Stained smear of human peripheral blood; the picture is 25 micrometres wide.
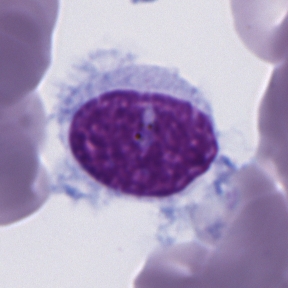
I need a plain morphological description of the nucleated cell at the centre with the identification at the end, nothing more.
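The nucleus sits near the middle of the cell, with cytoplasm on every side. That cytoplasm is pale blue. Its edge is ragged, with fine wispy projections. No distinct granules are visible in it. This is a hairy cell.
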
